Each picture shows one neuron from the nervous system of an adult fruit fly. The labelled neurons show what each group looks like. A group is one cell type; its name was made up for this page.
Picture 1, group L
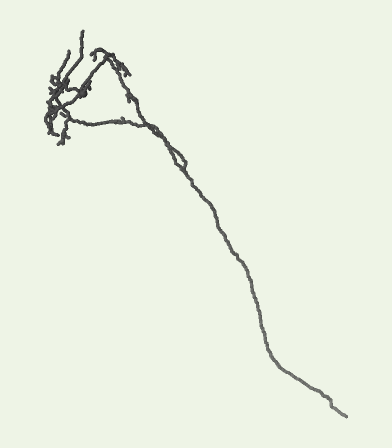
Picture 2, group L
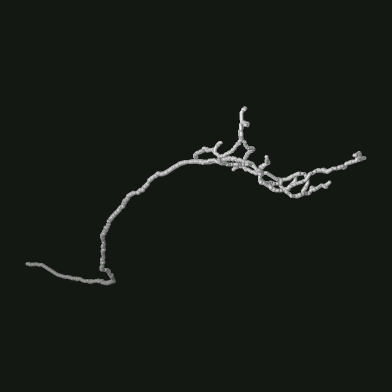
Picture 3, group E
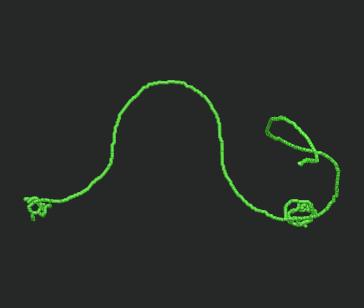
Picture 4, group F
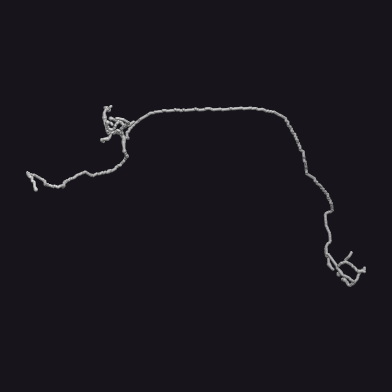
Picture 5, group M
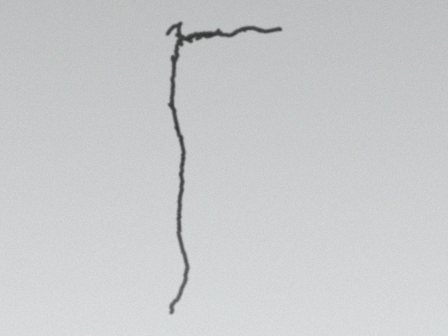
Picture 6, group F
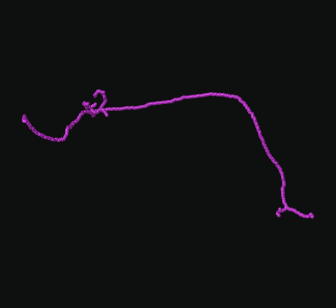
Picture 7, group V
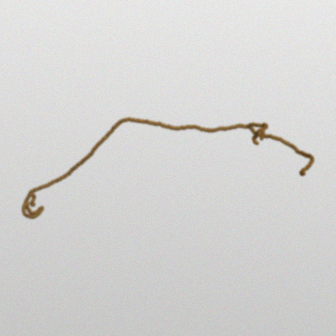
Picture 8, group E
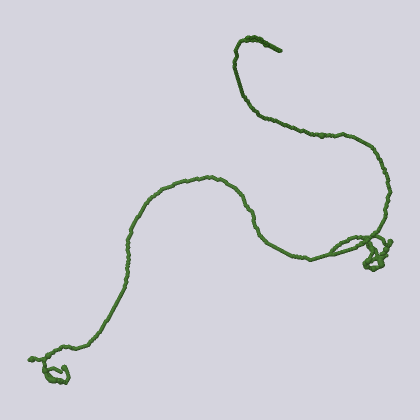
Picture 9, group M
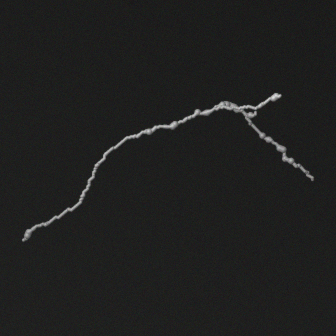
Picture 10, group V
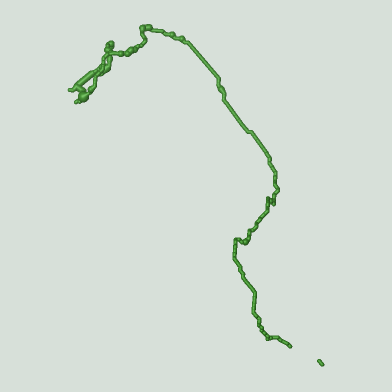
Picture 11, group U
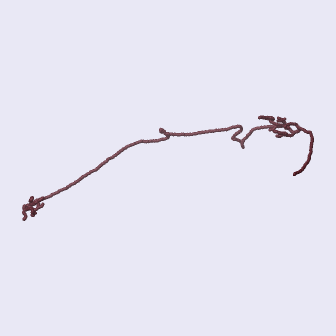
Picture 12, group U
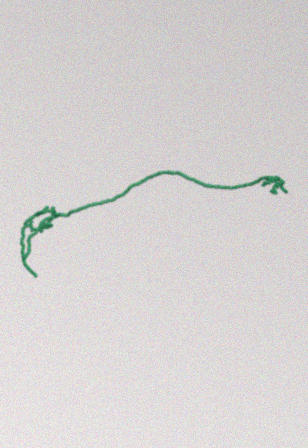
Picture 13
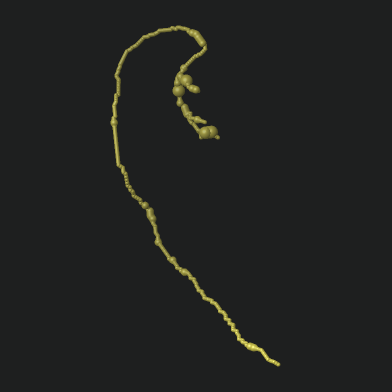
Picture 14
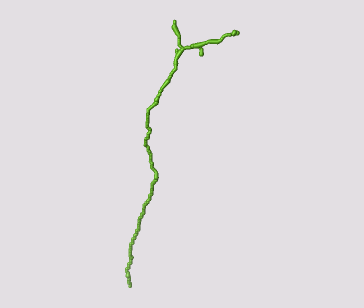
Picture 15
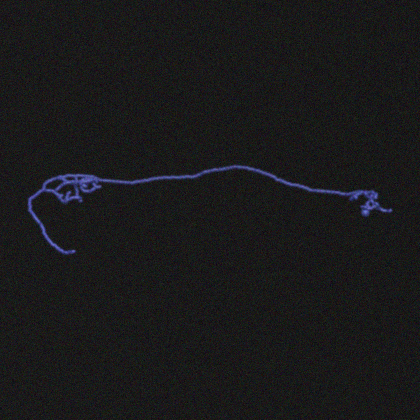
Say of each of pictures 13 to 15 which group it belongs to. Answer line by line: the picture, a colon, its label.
13: group F
14: group M
15: group U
